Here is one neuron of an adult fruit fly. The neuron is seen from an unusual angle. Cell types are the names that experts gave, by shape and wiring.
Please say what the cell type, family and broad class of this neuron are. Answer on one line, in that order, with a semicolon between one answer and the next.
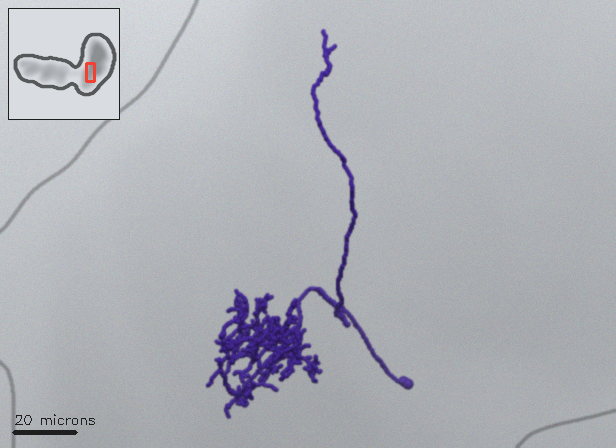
LC20b; LC; visual projection neuron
